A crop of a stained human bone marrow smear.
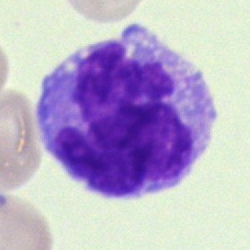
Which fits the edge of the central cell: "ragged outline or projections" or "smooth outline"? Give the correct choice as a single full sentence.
The cell has an edge that is ragged or frayed, or carries projections, blebs or tags.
